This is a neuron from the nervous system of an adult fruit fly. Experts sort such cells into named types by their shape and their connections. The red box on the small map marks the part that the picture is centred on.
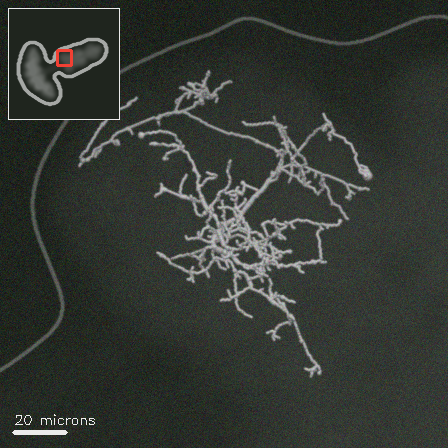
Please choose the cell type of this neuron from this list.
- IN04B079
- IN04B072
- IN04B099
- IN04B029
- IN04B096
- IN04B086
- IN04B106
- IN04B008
IN04B079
